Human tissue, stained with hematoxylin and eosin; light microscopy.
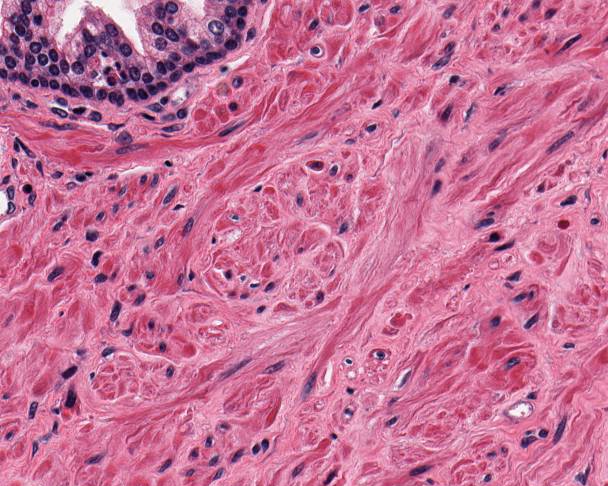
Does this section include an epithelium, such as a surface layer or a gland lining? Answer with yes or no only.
Yes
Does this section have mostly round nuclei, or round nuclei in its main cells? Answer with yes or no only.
No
